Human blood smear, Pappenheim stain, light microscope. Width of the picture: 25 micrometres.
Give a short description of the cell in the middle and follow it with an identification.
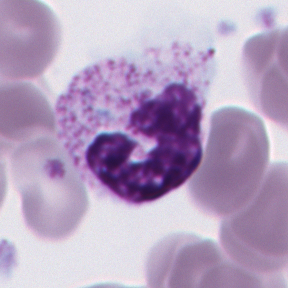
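Granules are located mostly above and to the left of the nucleus, which sits in the lower right part of the cell. Its chromatin is dark purple and coarsely clumped. No nucleoli are visible. The cell is a segmented neutrophil.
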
